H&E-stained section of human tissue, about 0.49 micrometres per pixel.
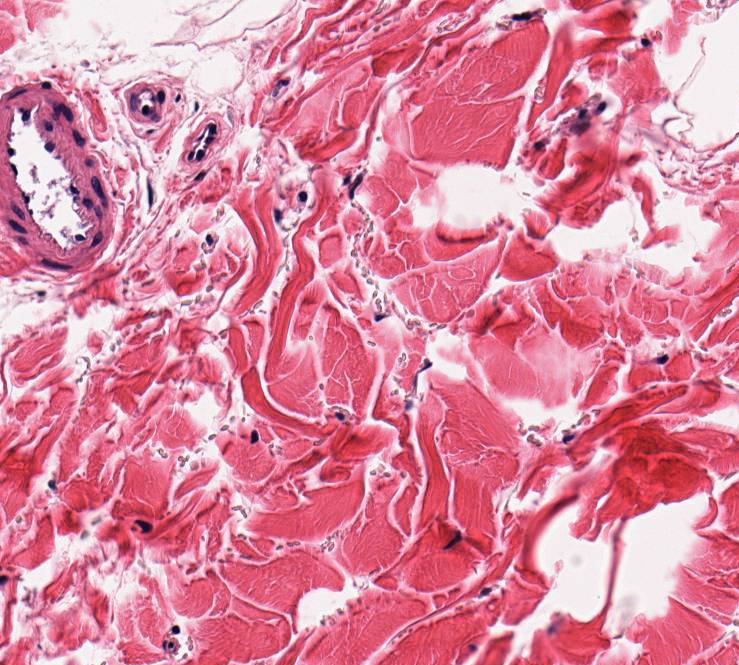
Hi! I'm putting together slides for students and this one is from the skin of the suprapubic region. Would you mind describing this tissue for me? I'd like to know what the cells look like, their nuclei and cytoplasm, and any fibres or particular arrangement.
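Start at the left edge, in the upper part of the field: a small vessel sits there with a thick purple wall and an open lumen. Just to its right, near the top left, two or three smaller vessel profiles lie close together. Now look over the whole field: no epithelium is present anywhere.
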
